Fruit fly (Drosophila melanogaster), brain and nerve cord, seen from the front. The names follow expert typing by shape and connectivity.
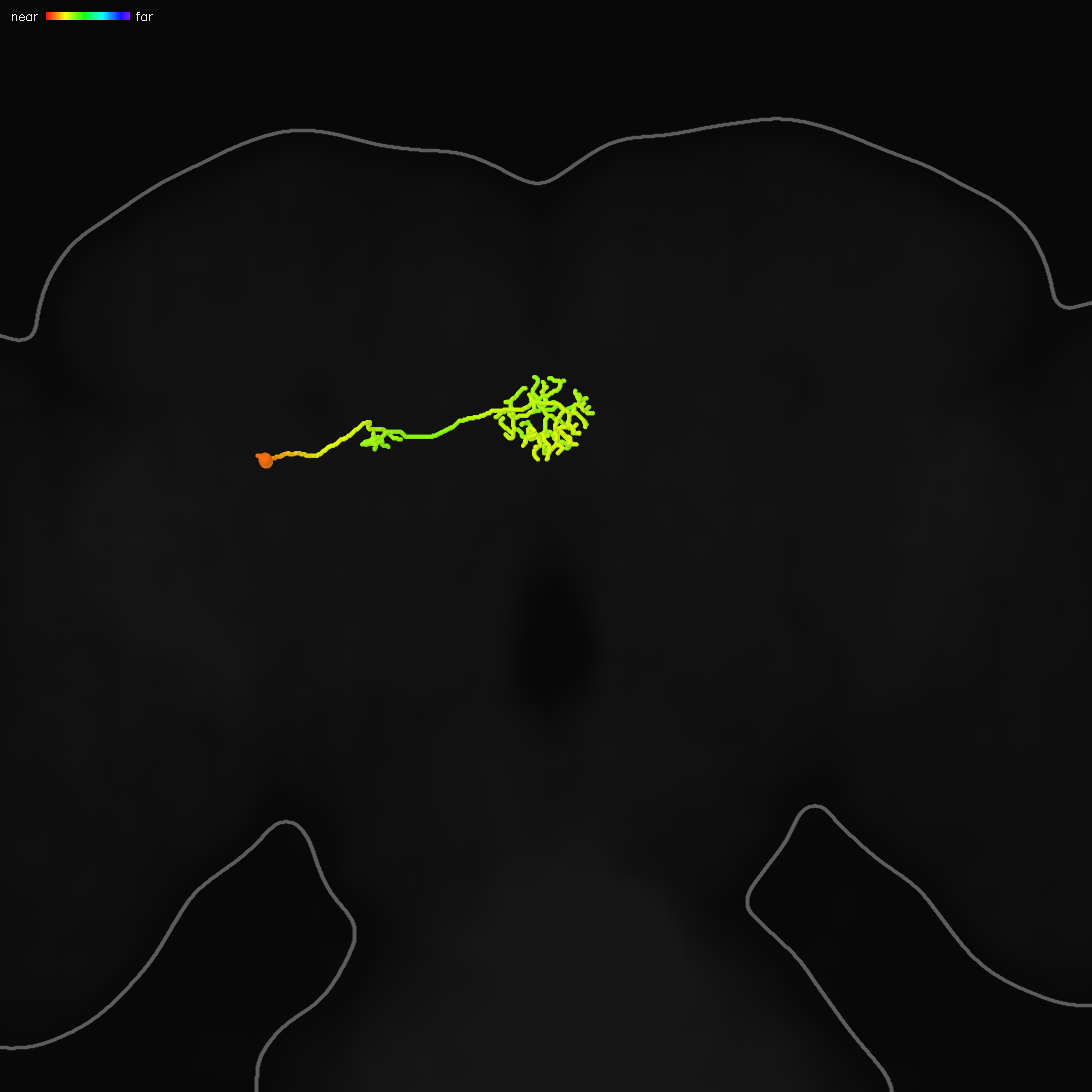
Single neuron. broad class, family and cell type: central-brain intrinsic neuron; hemilineage EBa1; ER3m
